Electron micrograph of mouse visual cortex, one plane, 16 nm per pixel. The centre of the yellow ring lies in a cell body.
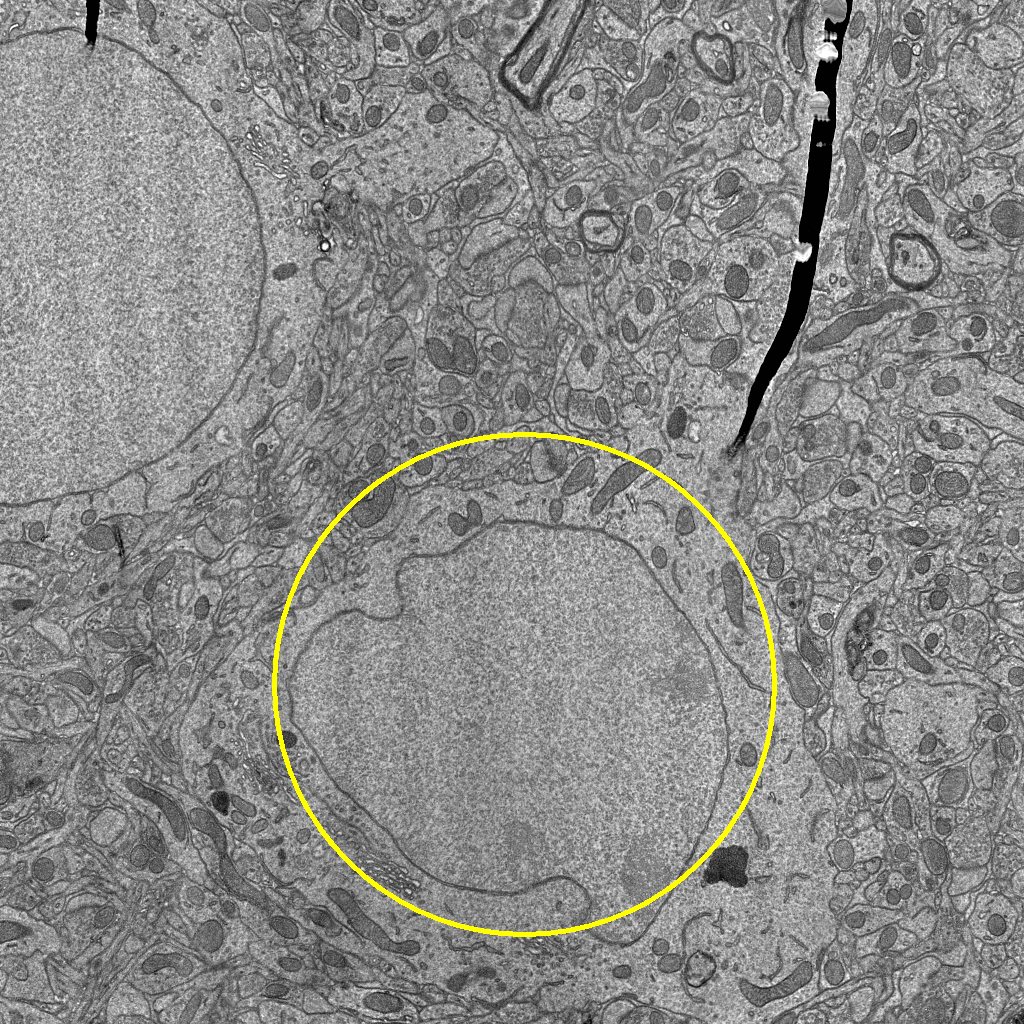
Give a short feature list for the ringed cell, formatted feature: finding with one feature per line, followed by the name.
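Nucleus: large, roughly round, whole in this plane
Envelope: one deep notch at upper left
Chromatin: fine, even, no thick dark band at envelope
Nearby: very dark, irregular dense body just outside nucleus, lower right
Name: excitatory neuron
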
